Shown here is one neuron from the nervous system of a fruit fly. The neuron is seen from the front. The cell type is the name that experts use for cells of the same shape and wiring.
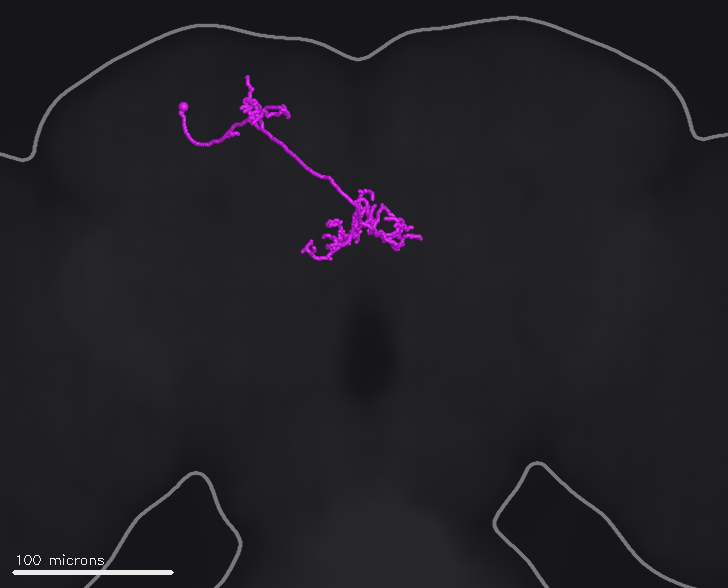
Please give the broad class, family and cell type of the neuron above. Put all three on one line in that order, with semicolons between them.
central-brain intrinsic neuron; hemilineage DL1_dorsal; FB2F_c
